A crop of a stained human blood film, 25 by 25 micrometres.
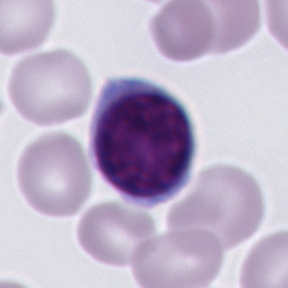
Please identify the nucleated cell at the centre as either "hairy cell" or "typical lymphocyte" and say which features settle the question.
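It is a typical lymphocyte. Nucleus: round, about 9 micrometres across, with no indentation or lobes. Chromatin: dark purple, dense and coarsely clumped. Surface: smooth, without projections. Cytoplasm: widest at the upper left of the cell.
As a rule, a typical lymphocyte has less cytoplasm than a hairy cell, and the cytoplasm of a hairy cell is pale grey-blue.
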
